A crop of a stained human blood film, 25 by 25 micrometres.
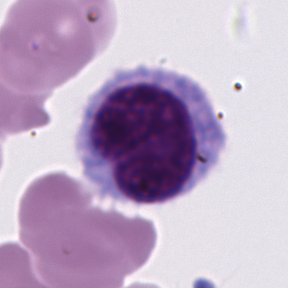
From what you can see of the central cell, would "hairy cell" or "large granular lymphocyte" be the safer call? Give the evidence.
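It is a hairy cell rather than a large granular lymphocyte. The deciding point is that no distinct coloured granules are seen in the cytoplasm.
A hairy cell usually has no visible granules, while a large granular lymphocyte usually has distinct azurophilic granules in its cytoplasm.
The cell is about 13 micrometres across, with a finely ragged, fuzzy edge. Its nucleus, about 10 by 9 micrometres, fills about 60% of the cell's area and is crossed diagonally by a fold or cleft.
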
